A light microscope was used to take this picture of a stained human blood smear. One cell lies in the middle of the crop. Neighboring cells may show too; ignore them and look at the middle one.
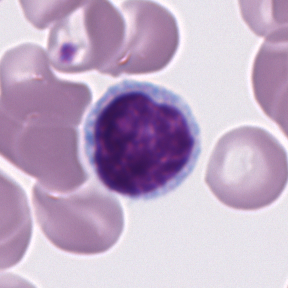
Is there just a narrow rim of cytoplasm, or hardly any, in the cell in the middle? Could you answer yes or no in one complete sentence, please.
Yes, there is only scant cytoplasm in this cell.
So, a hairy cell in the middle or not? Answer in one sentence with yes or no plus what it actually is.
No, what is centred in the crop is not a hairy cell but a typical lymphocyte.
